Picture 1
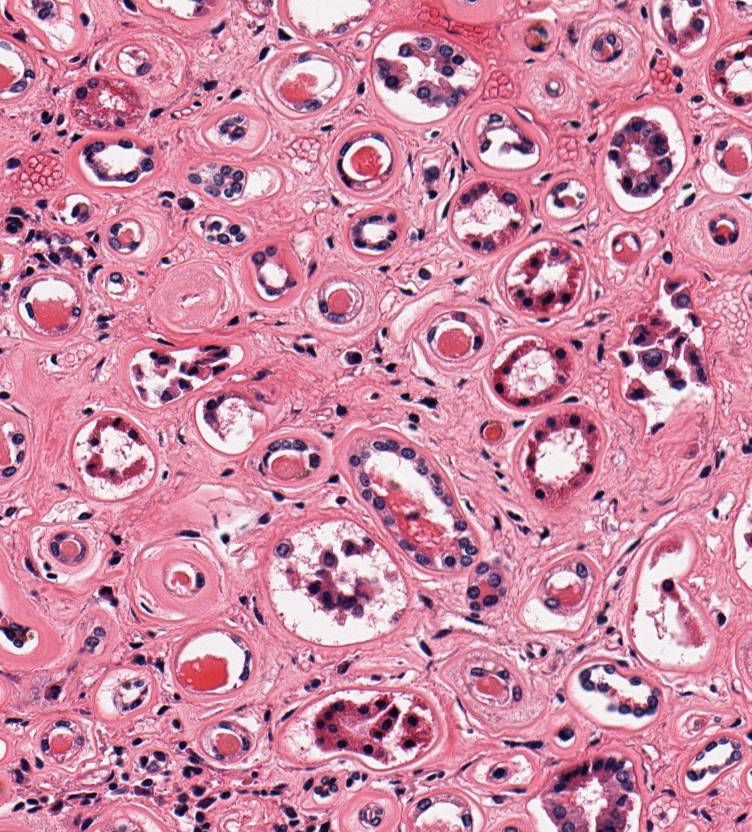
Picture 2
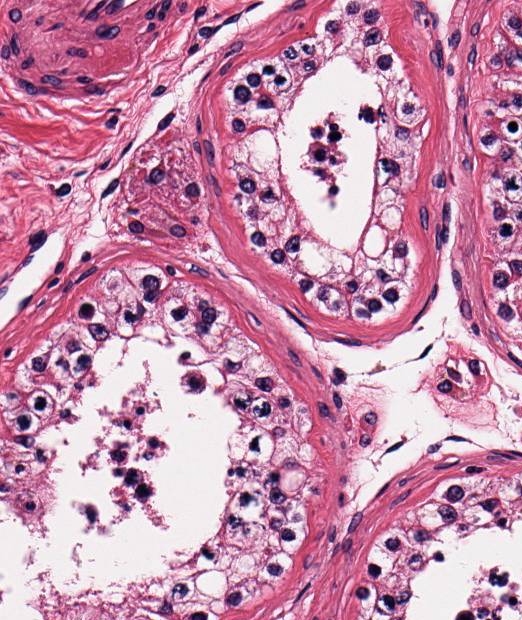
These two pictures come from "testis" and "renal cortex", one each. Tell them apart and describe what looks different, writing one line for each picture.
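The field in picture 1 comes from the renal cortex. The tubules are lined by a single layer of low cuboidal to flattened epithelial cells with dark round nuclei.
The field in picture 2 comes from the testis. The tubules are lined by a multilayered epithelium whose cells have many clear cytoplasmic vacuoles.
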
